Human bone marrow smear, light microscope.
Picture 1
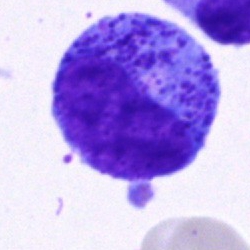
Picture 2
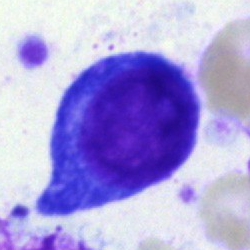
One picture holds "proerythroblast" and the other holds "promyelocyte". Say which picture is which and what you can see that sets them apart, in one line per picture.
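Picture 1 shows a promyelocyte: Dark purple granules are scattered through the cytoplasm.
Picture 2 shows a proerythroblast: No distinct granules are visible in the cytoplasm.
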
